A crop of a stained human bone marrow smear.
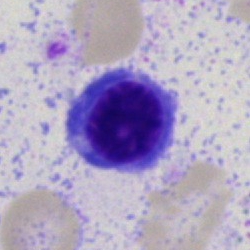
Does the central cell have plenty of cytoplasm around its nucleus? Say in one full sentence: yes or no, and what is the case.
No, rather than abundant, the cytoplasm of the cell is scant.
